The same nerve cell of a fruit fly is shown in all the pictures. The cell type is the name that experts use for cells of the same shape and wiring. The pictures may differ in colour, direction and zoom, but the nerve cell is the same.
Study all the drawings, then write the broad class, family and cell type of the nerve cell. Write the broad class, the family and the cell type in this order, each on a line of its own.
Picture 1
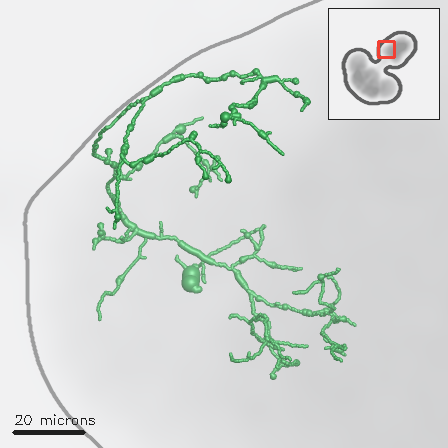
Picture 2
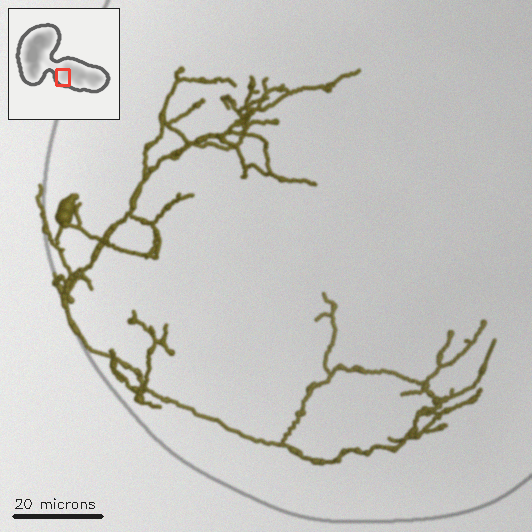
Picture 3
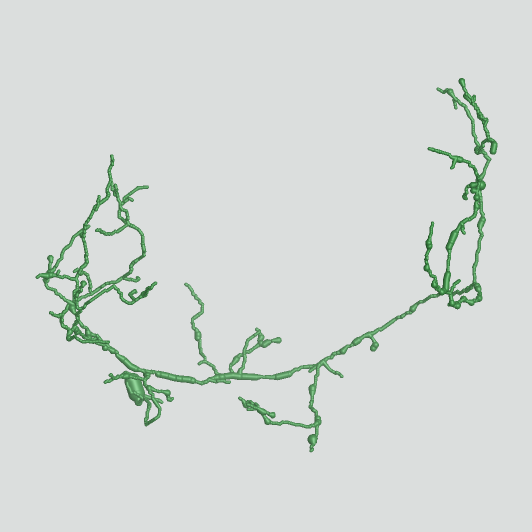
nerve-cord intrinsic neuron
hemilineage 13A
IN13A059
